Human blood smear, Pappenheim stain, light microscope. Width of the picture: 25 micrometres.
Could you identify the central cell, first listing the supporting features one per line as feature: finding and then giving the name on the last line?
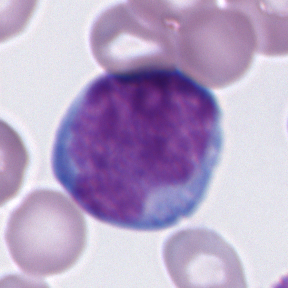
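Diameter: about 15 micrometres
Nucleus: takes up about 70% of the cell's area
Chromatin: finely granular, no coarse dark clumps
Cytoplasm: stains blue, just a narrow rim, widest at the lower right
Pale patch: nearly clear, in the cytoplasm beside the nucleus at the lower right
Name: myeloblast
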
